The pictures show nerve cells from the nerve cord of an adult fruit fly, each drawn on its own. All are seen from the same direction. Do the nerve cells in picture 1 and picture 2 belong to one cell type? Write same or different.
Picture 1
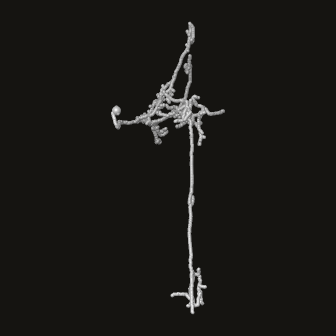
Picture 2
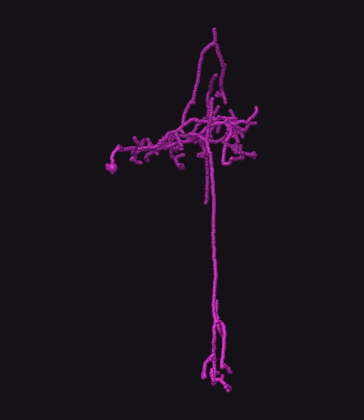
same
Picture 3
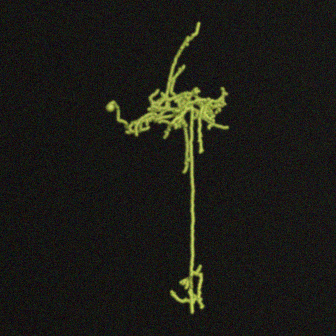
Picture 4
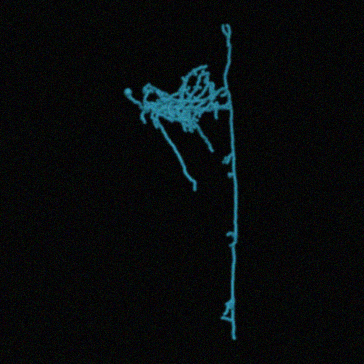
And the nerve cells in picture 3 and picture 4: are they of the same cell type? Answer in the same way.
different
